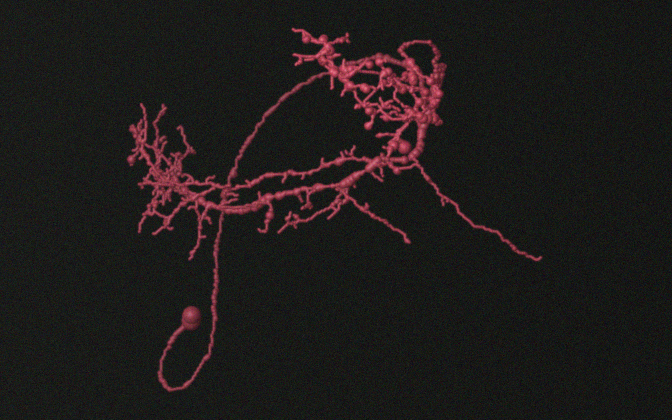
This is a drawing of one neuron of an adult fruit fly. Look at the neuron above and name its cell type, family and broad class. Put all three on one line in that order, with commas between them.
SMP047, hemilineage SLPav2, central-brain intrinsic neuron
